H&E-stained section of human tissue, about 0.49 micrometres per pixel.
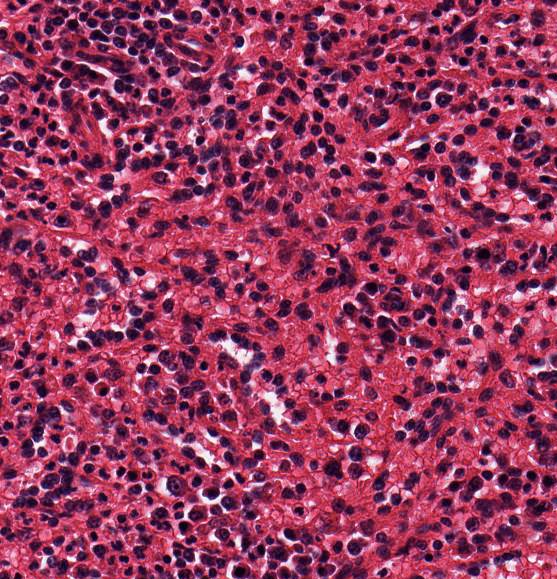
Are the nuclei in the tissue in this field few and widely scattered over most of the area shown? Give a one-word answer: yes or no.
No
